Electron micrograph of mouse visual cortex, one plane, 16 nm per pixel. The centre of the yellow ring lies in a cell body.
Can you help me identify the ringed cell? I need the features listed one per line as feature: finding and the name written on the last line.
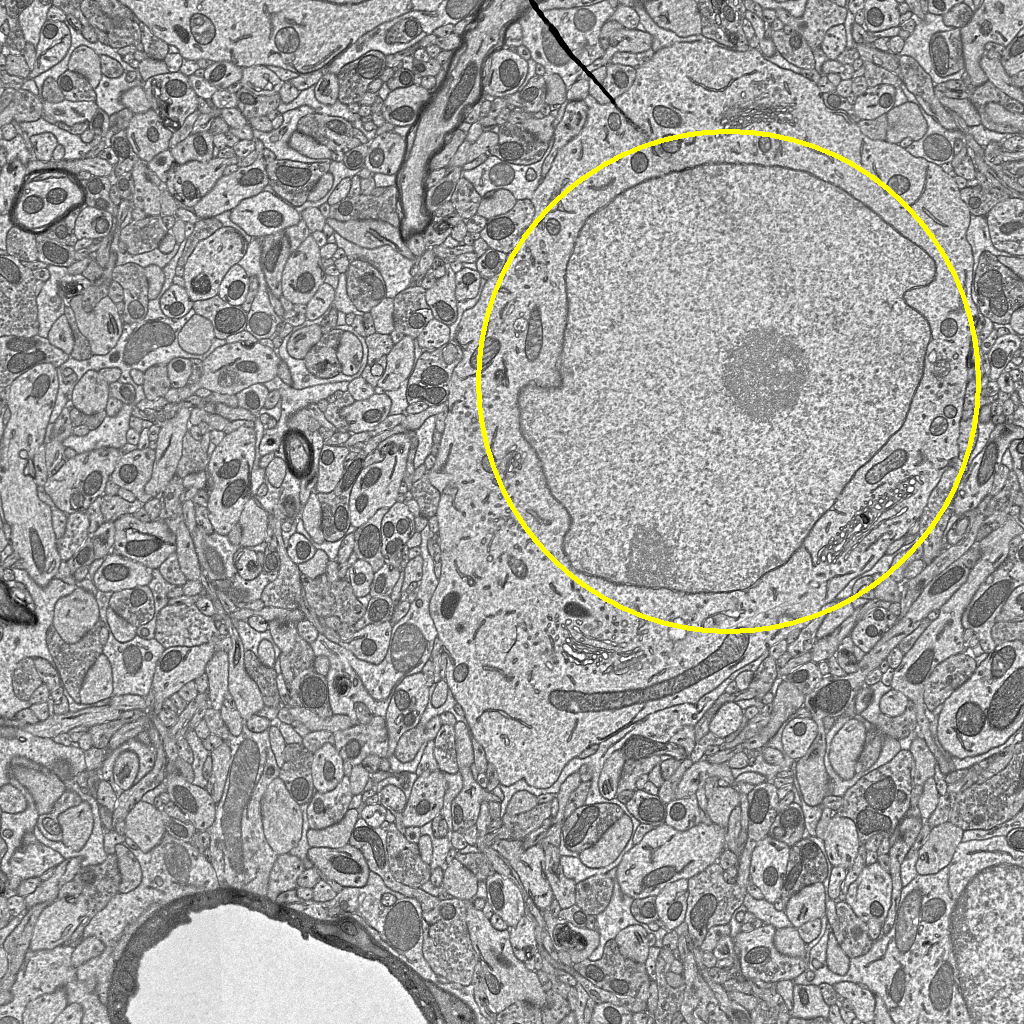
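Nucleus: large and rounded, almost all inside the ring
Envelope: a notch pushes in on the left side
Chromatin: pale, finely dispersed, no thick dark band along the envelope
Cytoplasm: small vesicles and flattened cisternae clustered at the nucleus's lower right
Name: excitatory neuron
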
